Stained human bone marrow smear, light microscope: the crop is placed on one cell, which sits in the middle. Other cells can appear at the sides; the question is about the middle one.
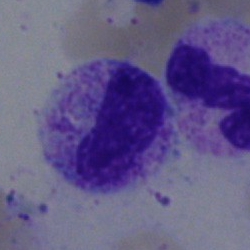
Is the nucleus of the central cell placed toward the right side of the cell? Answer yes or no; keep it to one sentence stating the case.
Yes, most of the cytoplasm lies to the left of the nucleus.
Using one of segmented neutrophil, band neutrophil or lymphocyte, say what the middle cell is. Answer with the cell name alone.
band neutrophil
